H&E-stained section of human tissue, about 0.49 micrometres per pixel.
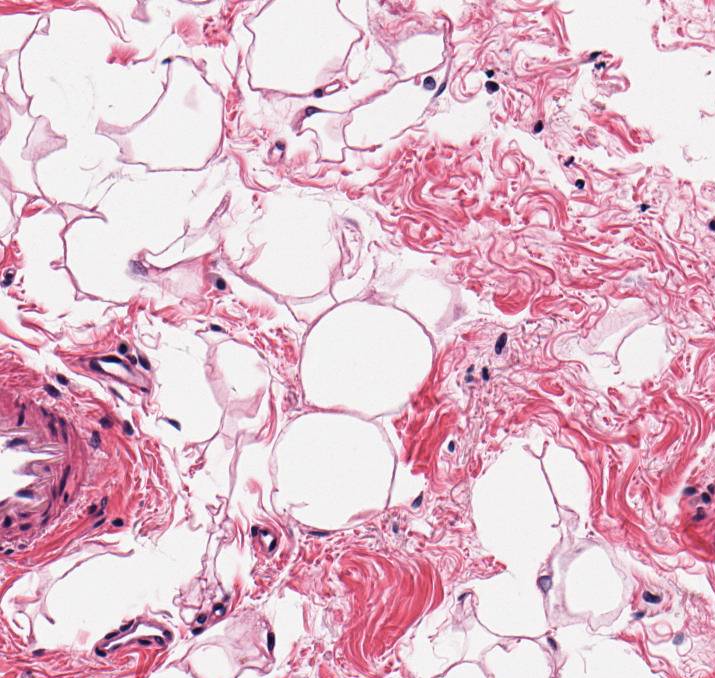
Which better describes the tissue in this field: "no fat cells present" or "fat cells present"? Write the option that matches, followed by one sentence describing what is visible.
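Fat cells present. The adipocytes appear as empty clear spaces bounded by very thin membranes.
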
